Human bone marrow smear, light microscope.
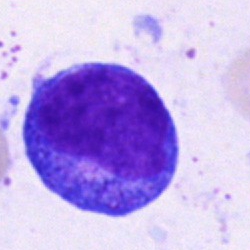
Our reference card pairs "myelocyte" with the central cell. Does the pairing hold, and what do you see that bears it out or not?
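The cytoplasm stains deep blue.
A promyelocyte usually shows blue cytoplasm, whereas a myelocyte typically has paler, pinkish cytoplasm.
The cell is therefore a promyelocyte, not a myelocyte. Its outline is smooth and round to slightly oval, and the nucleus lies toward the top, with most of the cytoplasm below it. A cluster of small purple dots lies to the upper left of the cell.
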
